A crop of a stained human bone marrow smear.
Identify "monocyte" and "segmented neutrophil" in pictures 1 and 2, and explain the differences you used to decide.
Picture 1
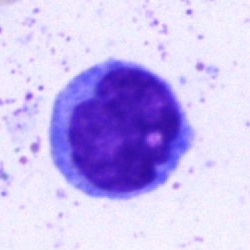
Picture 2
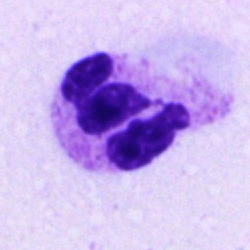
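Picture 1 shows a monocyte; picture 2 shows a segmented neutrophil. Chromatin: dark purple with a finely mottled texture in the monocyte; dense, dark purple and coarsely clumped in the segmented neutrophil. In the monocyte the nucleus fills most of the cell, and the rim of cytoplasm is widest on the left. In the segmented neutrophil the cytoplasm extends farther on the right than on the left. No distinct granules are seen in the monocyte's cytoplasm, and no vacuoles in that of the segmented neutrophil. No nucleoli are visible in the segmented neutrophil's nucleus. Neither cell is touched by another; around the monocyte, small purple specks are scattered in the background.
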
